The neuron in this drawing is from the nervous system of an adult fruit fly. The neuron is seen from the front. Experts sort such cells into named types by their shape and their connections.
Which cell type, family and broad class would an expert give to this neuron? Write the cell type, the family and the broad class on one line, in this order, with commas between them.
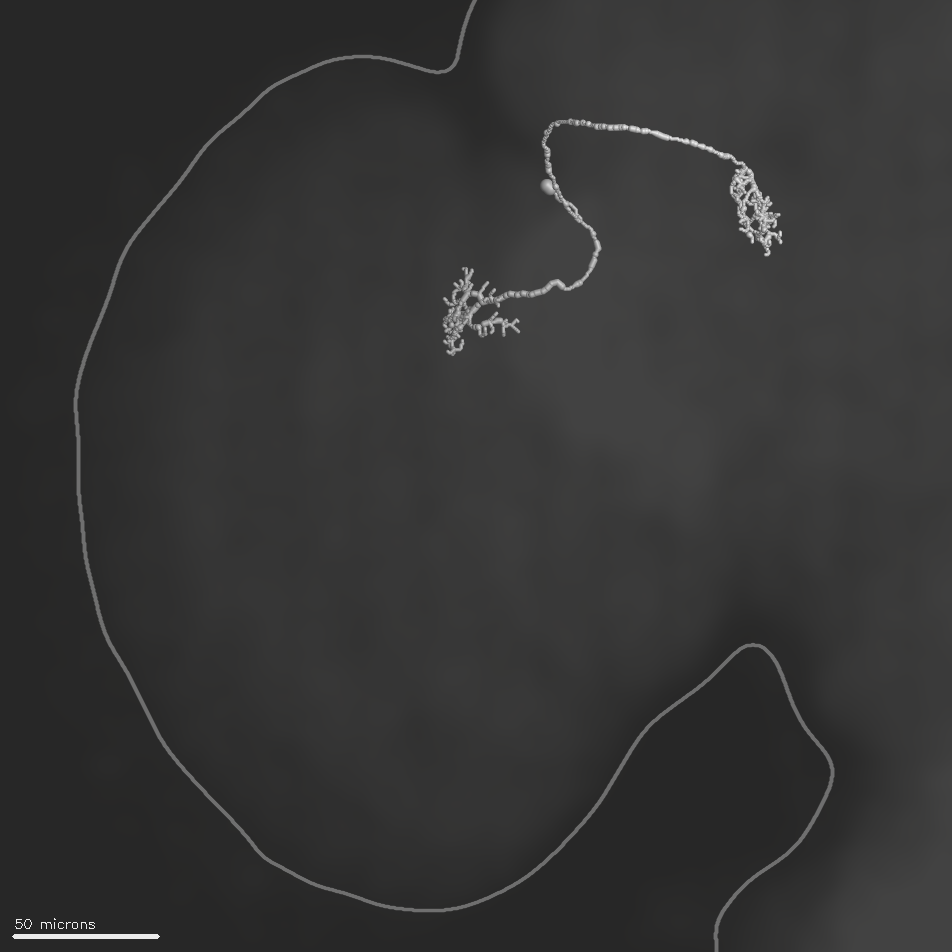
LC9, hemilineage VPNd3, visual projection neuron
